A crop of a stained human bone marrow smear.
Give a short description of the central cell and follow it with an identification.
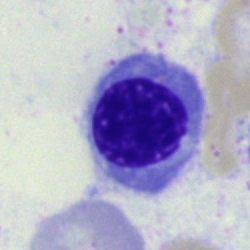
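Nucleus displaced off-centre toward left. Outline roughly round, edges slightly uneven. Cytoplasm a moderate rim, wider right than left; no visible granules. Cell is an erythroblast.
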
